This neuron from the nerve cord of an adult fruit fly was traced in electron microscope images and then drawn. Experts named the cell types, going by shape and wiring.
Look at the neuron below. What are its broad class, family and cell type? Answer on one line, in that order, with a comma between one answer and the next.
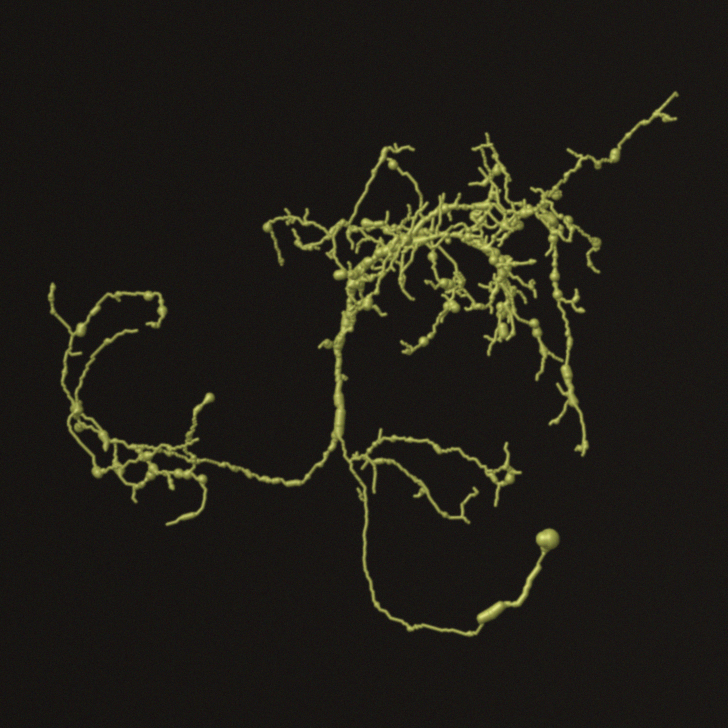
nerve-cord intrinsic neuron, hemilineage 04B, IN04B079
